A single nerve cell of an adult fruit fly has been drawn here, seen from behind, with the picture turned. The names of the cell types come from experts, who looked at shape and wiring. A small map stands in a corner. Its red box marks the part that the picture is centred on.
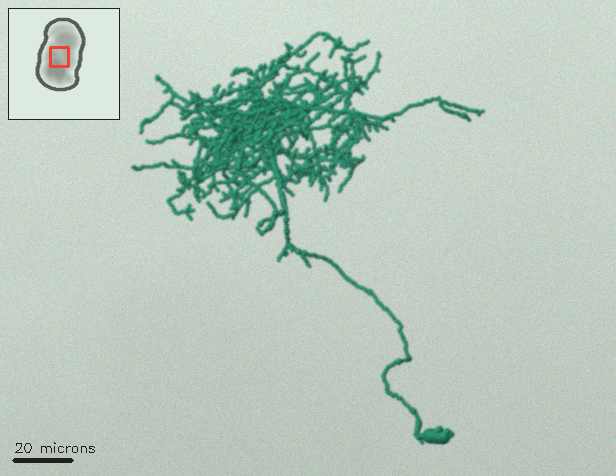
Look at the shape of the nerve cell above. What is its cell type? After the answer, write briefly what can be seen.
The cell type is VES059. It is a central-brain intrinsic neuron. By the scale bar it is about 140 microns tall in this view. Dozens of branch ends can be seen.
